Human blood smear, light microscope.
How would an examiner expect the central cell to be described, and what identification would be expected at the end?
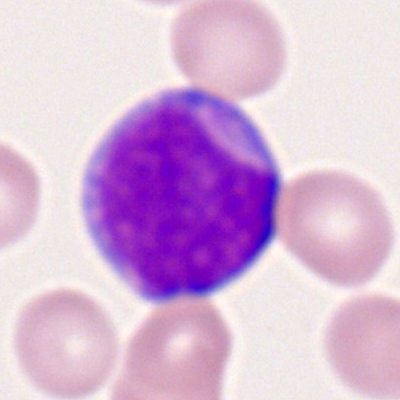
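Roughly round and smooth in outline, the central cell has a nucleus filling most of it. A thin blue rim of cytoplasm remains. At the upper right lies a paler, crescent-shaped zone. The cell is a myeloblast.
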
